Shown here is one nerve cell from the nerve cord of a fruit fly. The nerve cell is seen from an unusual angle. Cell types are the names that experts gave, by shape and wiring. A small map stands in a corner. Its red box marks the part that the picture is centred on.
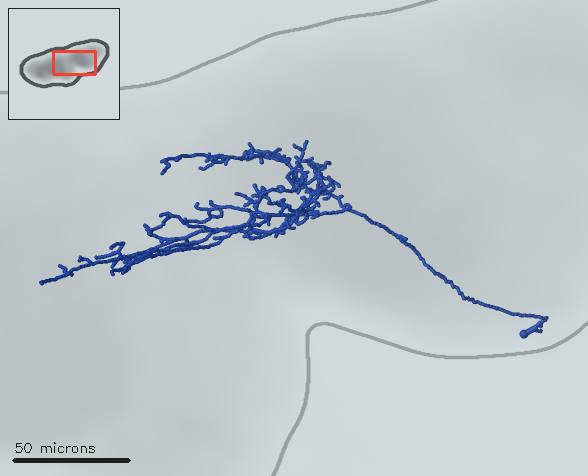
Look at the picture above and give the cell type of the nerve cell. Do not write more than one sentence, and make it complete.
It is as IN16B059 that this nerve cell is typed.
